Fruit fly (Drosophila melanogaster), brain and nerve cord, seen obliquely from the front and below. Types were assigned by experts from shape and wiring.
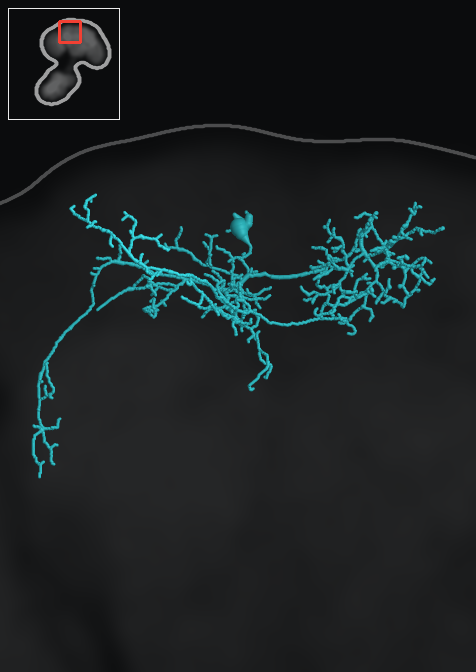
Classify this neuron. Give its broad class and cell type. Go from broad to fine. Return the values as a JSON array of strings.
["central-brain intrinsic neuron", "SMP530_a"]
